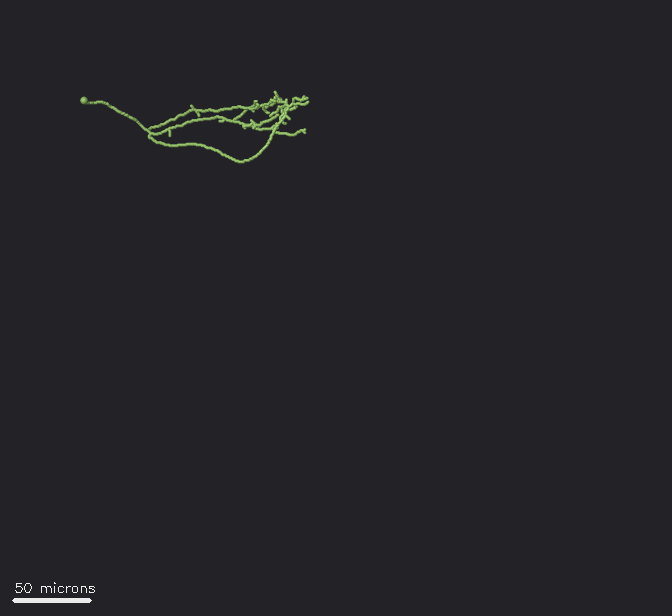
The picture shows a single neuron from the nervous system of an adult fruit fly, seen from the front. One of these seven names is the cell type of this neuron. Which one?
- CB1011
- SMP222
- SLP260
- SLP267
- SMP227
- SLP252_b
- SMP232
SMP227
